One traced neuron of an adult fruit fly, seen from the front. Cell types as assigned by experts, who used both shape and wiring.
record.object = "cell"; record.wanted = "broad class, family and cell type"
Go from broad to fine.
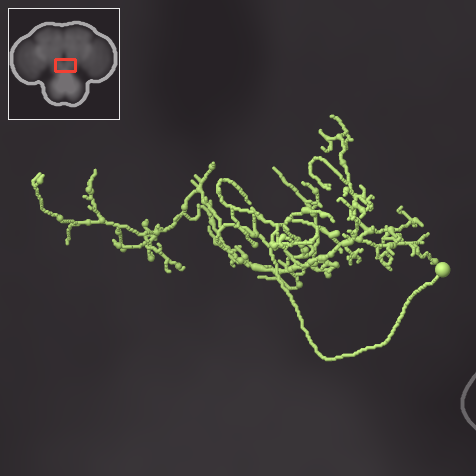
central-brain intrinsic neuron; hemilineage TRdm; GNG239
